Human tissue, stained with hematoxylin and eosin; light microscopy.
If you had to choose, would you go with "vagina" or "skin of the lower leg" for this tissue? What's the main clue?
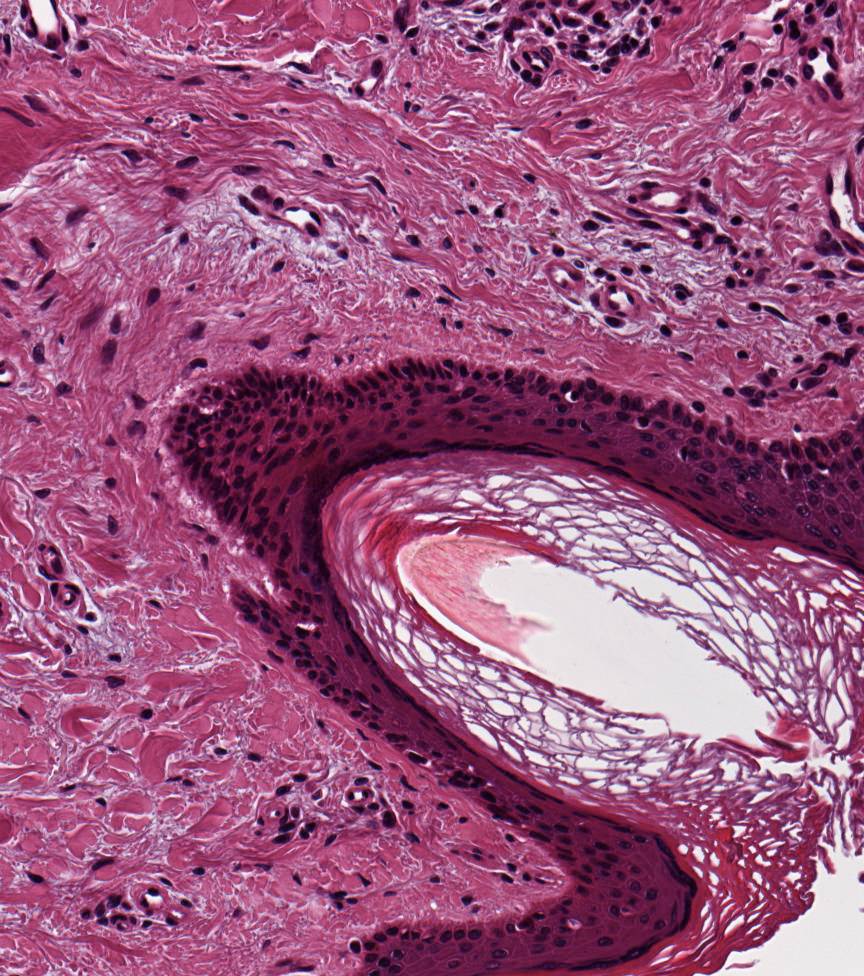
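Skin of the lower leg. What decides it is the centre of the tongue-shaped ingrowth, filled with loose, net-like basket-weave lamellae of keratin. That ingrowth is stratified squamous epithelium running from the right edge toward the left centre, its outer basal layer of crowded, dark, elongated nuclei staining darker than the cells further in. Surrounding pink collagen runs in varied directions, with scattered small dark spindle-shaped nuclei.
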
